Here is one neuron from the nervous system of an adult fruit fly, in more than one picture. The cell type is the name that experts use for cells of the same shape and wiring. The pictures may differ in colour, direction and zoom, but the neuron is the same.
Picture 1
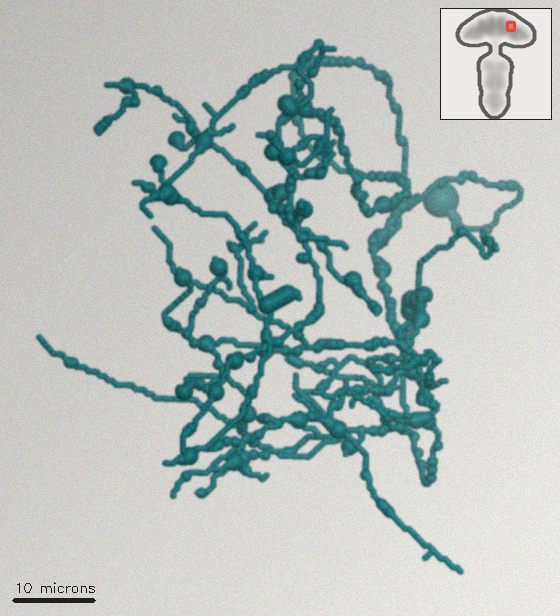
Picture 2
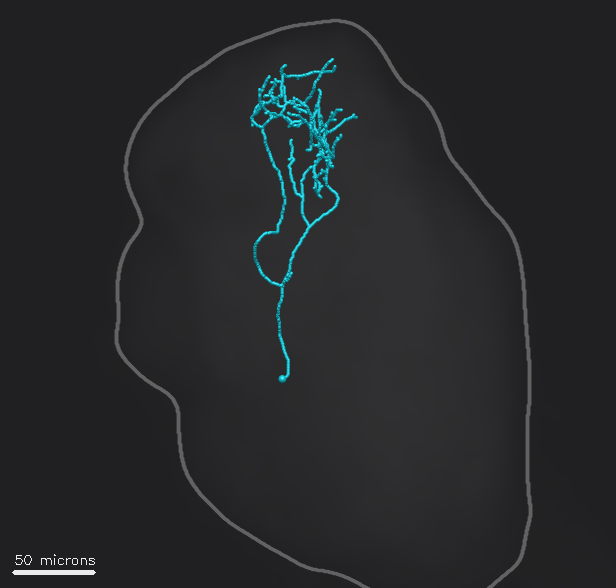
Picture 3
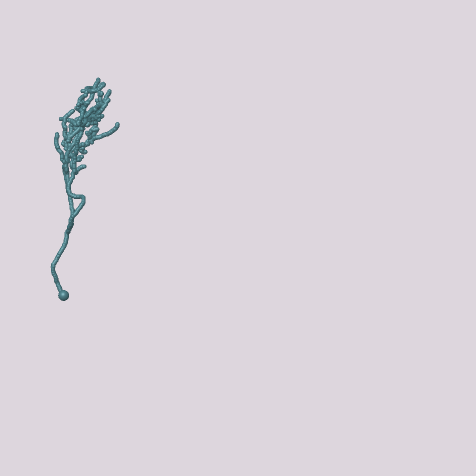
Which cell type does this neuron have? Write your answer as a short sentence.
The cell type is LHAV1f1.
